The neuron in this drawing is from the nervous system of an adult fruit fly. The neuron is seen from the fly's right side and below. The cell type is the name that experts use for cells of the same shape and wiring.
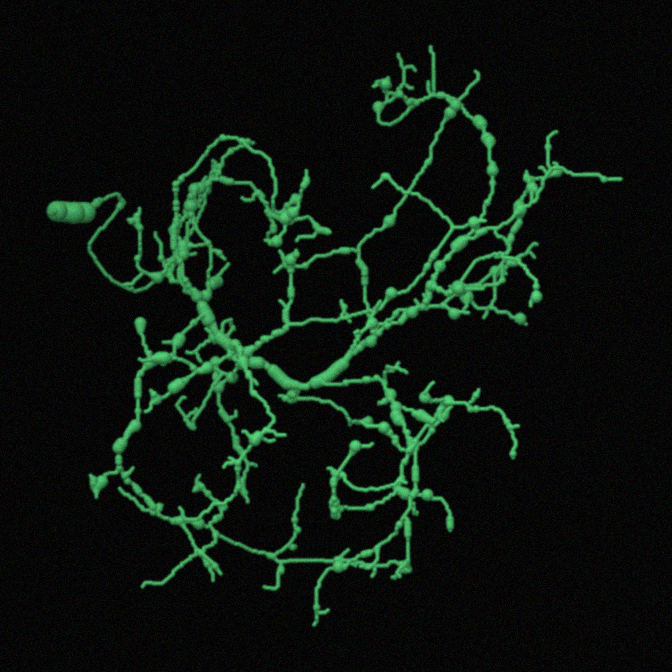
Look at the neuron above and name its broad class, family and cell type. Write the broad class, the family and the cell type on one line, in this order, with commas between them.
nerve-cord intrinsic neuron, hemilineage 03A, IN03A067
